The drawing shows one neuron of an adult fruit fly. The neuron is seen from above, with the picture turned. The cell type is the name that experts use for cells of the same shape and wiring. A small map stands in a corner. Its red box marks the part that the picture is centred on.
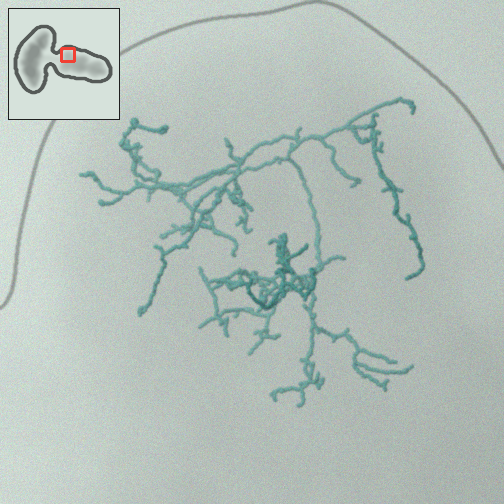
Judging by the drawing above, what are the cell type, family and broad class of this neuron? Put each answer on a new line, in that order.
IN20A.22A016
hemilineage 20A.22A
nerve-cord intrinsic neuron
